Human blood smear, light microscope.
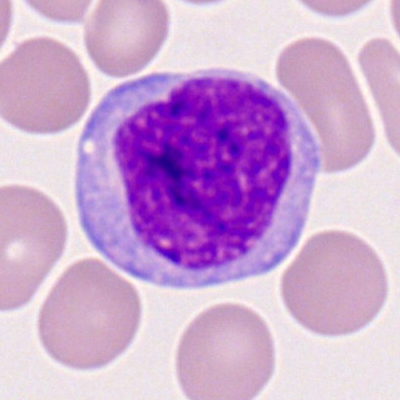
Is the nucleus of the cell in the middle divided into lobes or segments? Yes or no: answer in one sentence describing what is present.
No, its nucleus is not lobed but a single compact round, oval or kidney-shaped mass.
